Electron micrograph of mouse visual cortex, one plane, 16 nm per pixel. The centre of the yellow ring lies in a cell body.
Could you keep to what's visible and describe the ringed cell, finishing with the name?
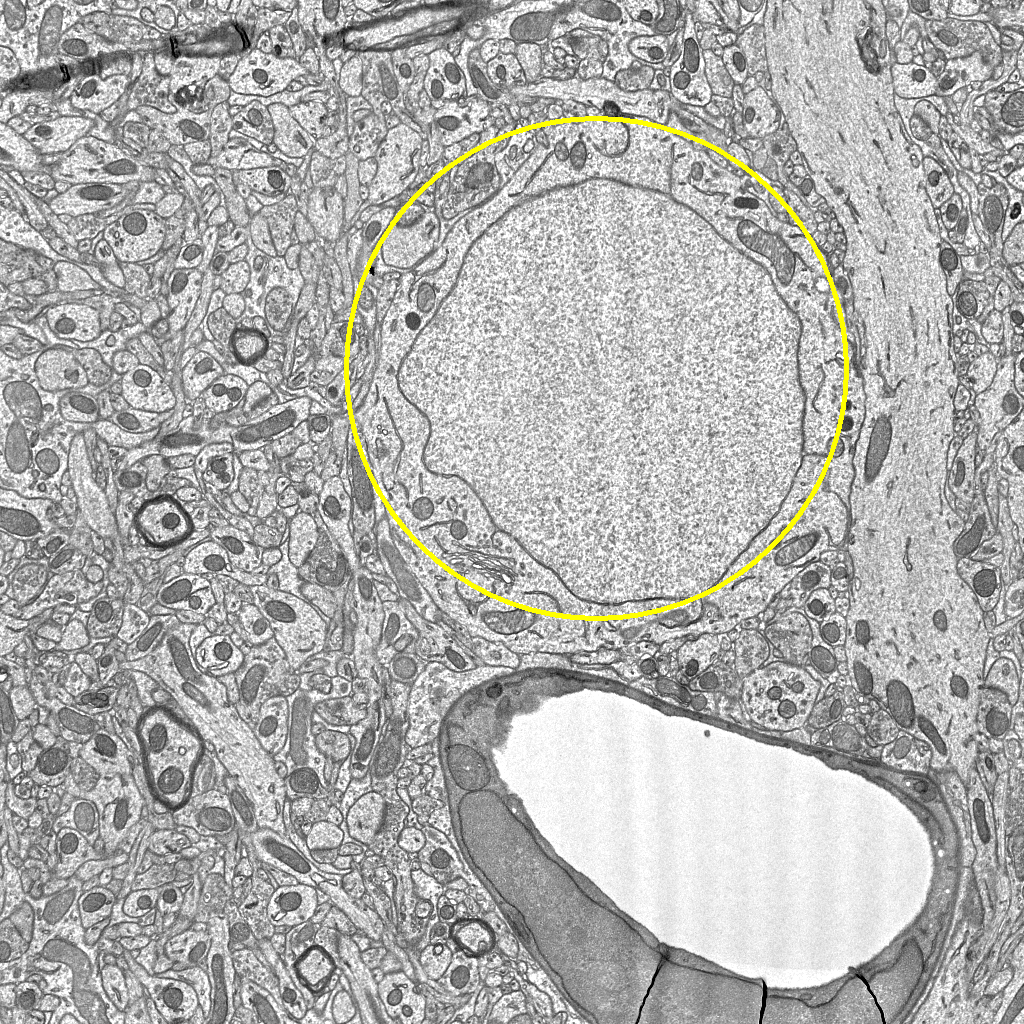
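Roughly round in shape, the nucleus lies wholly inside the ring. Its envelope carries shallow wavy indentations, most marked on the left side. Within, the chromatin is pale and finely dispersed, and no dark clumps line the envelope. In the cytoplasm at the lower left of the nucleus lies a Golgi stack. The cell shown is an excitatory neuron.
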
